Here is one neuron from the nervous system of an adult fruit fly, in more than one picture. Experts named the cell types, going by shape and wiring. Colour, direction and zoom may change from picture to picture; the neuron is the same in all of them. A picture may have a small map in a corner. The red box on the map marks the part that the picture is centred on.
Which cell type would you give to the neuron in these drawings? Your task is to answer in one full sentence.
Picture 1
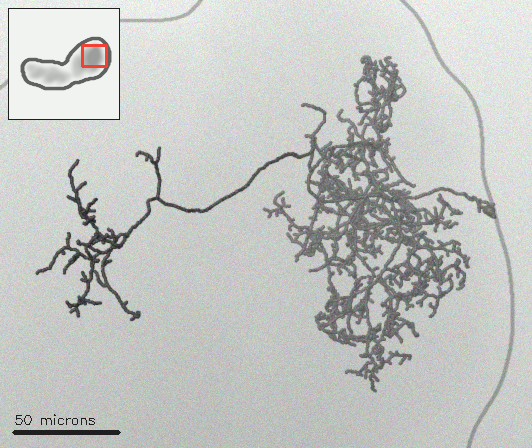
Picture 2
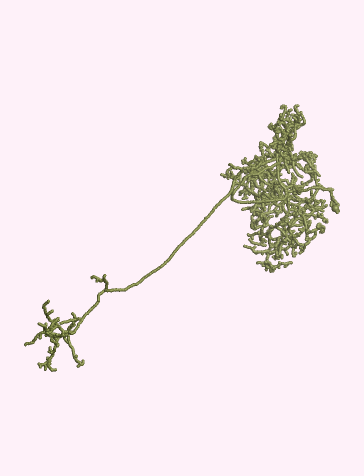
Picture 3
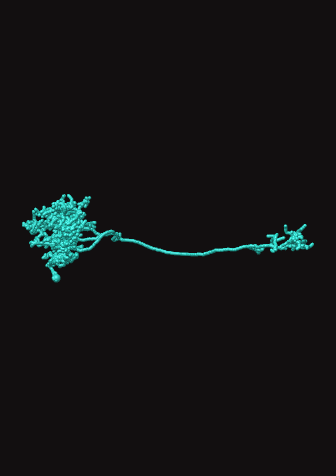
For this neuron, the cell type is AVLP243.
